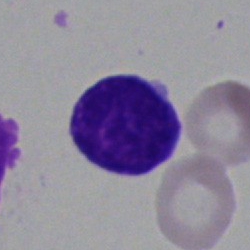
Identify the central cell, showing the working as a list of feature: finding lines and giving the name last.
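Outline: smooth, round to slightly oval.
Cytoplasm: scant, no more than a very thin rim around the nucleus.
Chromatin: dark purple, and notice how densely packed it looks.
Edge: a small pale bleb protruding at the upper right.
Name: blast.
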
